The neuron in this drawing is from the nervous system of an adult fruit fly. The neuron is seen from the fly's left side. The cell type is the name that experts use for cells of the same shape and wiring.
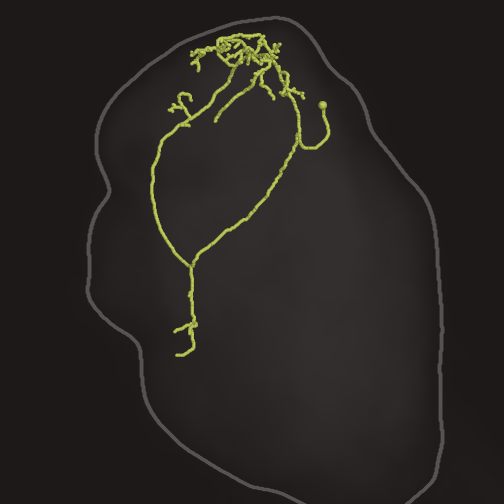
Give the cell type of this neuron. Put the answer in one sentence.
The cell type is SMP304.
